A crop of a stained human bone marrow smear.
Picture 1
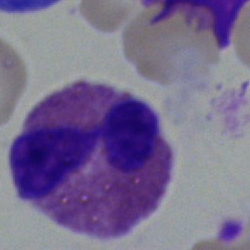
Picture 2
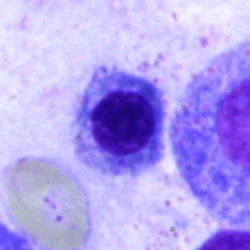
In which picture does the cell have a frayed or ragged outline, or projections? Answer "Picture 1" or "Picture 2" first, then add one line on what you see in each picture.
Picture 2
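In picture 1: The cell outline is roughly round and smooth.
In picture 2: The outline of the cell is irregular and ragged rather than smooth.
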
